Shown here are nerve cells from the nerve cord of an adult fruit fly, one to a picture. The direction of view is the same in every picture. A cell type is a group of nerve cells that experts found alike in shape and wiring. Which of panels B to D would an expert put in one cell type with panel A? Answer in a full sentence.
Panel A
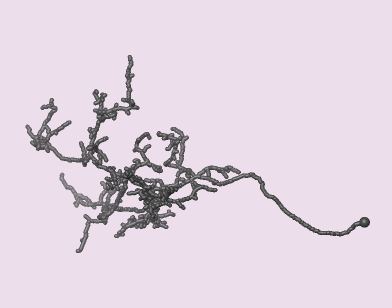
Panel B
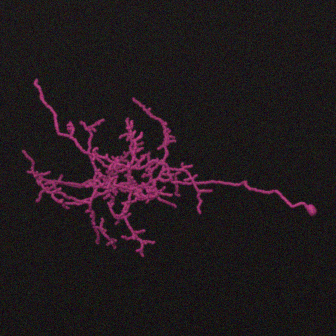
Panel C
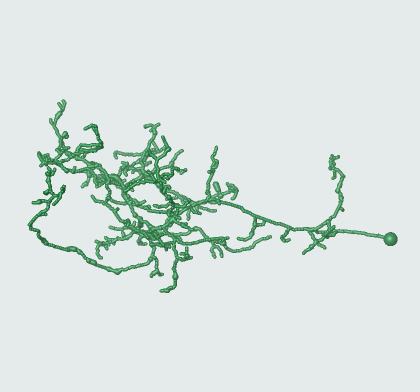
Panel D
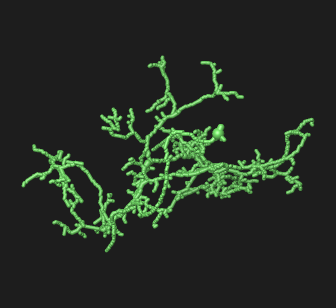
Panel B is of the same cell type.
